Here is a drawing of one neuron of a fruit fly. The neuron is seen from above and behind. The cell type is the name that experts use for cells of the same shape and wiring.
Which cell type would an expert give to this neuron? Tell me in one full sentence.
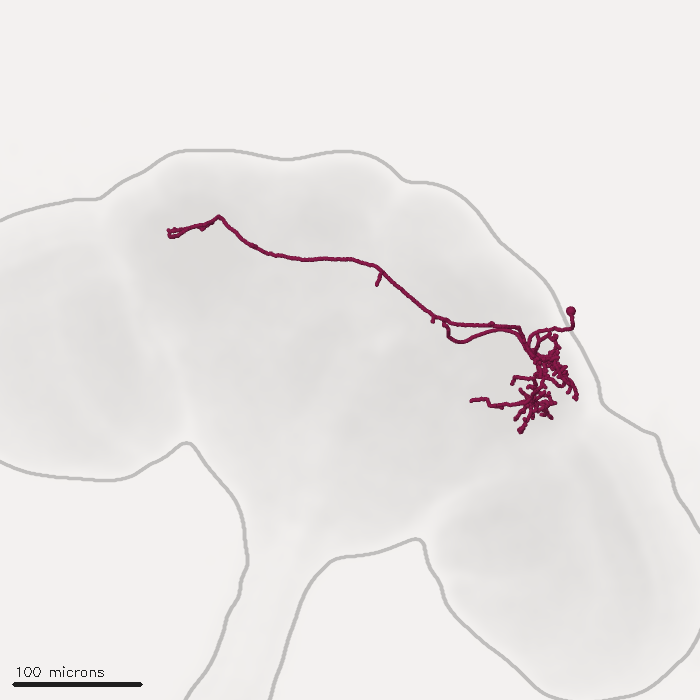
It is to cell type CB2623 that the neuron belongs.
